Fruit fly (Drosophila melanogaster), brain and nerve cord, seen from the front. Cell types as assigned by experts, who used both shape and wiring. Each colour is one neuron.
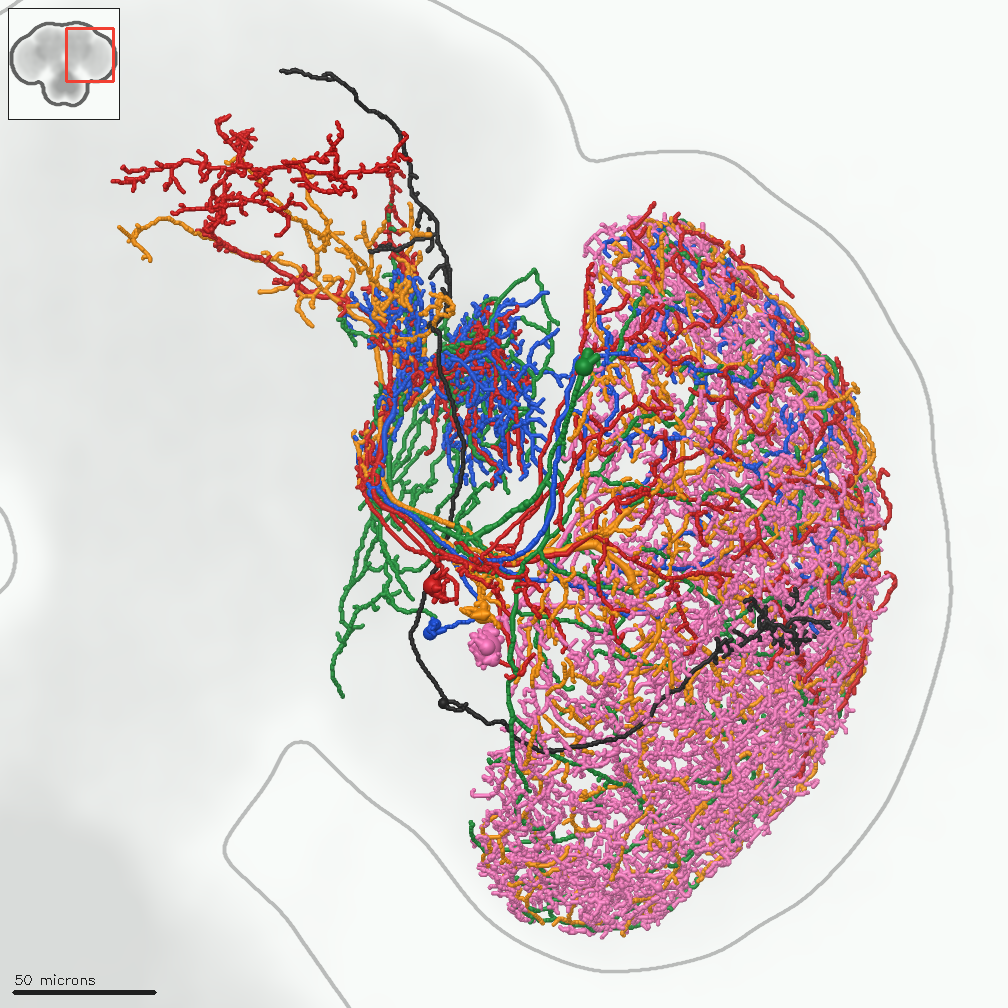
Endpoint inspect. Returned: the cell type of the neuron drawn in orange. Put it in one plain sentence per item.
The cell type is MeVP29.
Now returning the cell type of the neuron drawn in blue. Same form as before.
The cell type is MeVC24.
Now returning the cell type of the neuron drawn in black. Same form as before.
The cell type is MeVP10.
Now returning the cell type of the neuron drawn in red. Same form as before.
The cell type is MeVC20.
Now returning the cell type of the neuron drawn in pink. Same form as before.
The cell type is Cm34.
